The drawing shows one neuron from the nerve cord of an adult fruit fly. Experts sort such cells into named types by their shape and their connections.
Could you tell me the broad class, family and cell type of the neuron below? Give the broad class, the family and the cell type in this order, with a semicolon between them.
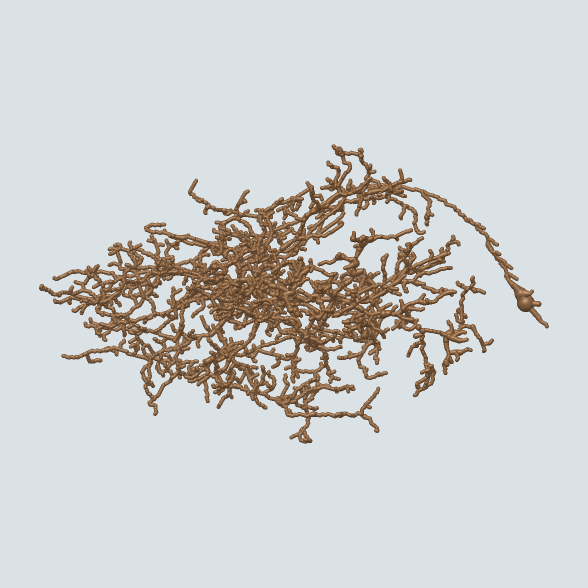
nerve-cord intrinsic neuron; hemilineage 21A; IN21A016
